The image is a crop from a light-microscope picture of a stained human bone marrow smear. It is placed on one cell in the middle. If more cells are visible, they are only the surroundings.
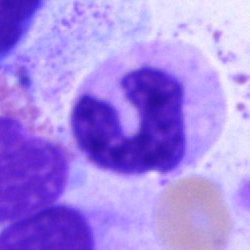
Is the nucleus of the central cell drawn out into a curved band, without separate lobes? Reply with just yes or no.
Yes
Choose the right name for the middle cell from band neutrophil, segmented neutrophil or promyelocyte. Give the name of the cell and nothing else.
band neutrophil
